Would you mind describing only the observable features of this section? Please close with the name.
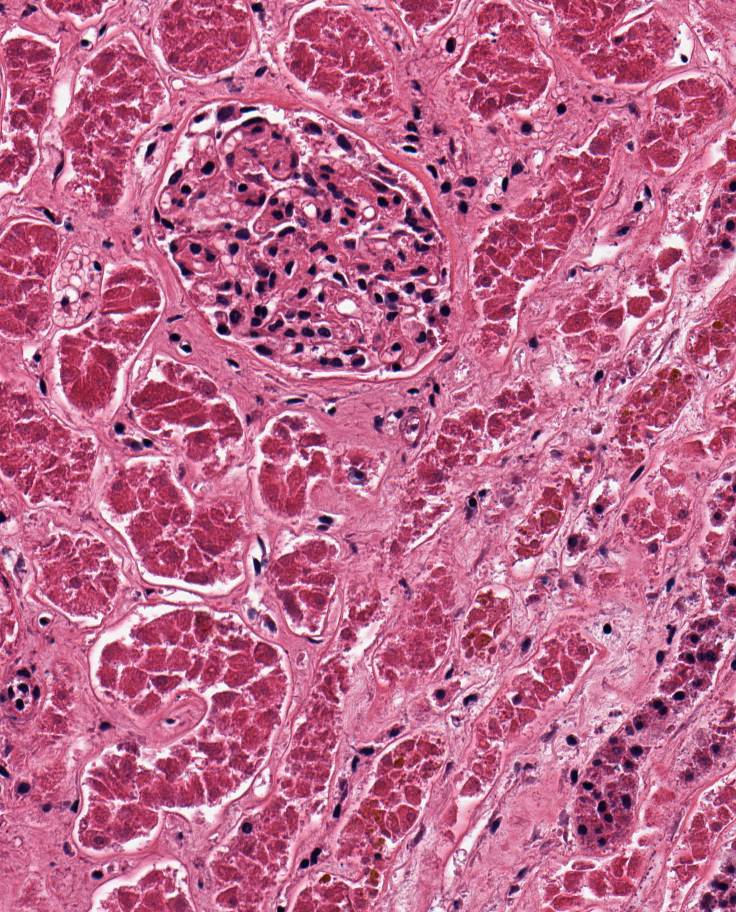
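Glomeruli: one, surrounded by Bowman's capsule, in the upper centre. Tubules: on the left, nuclei are sparse in most. Vacuolated cells: a small cluster with clear, foamy vacuoles just left of the glomerulus. Pigment: scattered golden-brown granules in tubular cells at lower right. The tissue is renal cortex.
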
